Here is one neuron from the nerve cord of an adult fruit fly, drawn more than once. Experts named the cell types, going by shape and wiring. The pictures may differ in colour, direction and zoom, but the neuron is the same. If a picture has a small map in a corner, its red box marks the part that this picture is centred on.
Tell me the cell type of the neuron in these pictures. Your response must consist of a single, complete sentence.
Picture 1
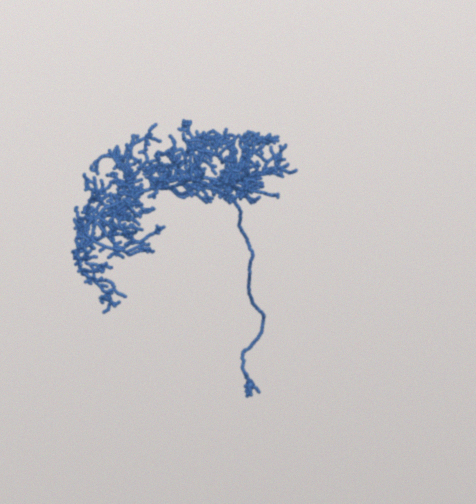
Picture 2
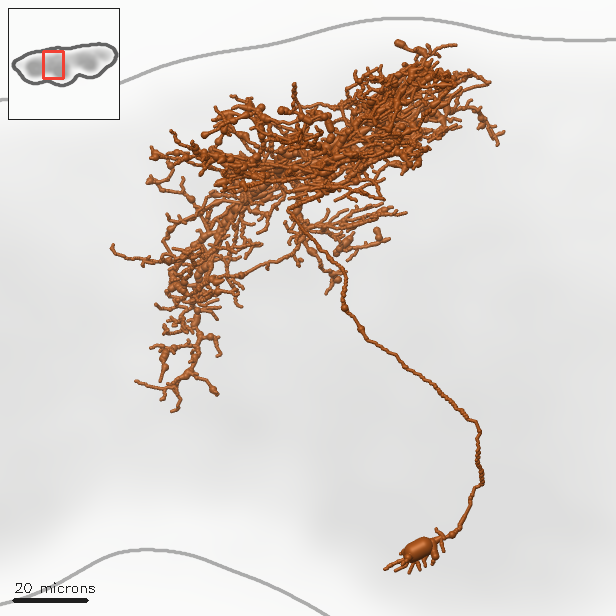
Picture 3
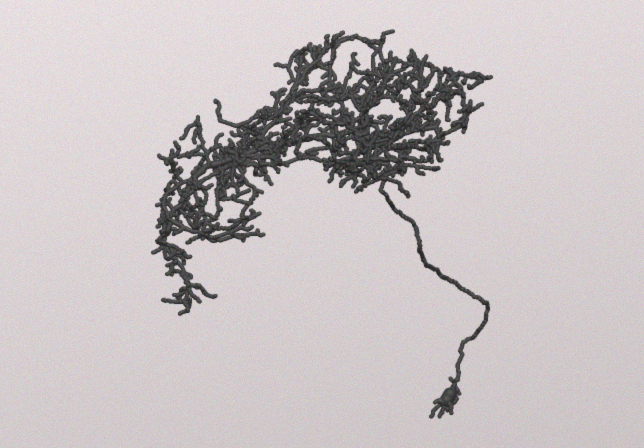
The cell type to which this neuron belongs is IN06B013.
